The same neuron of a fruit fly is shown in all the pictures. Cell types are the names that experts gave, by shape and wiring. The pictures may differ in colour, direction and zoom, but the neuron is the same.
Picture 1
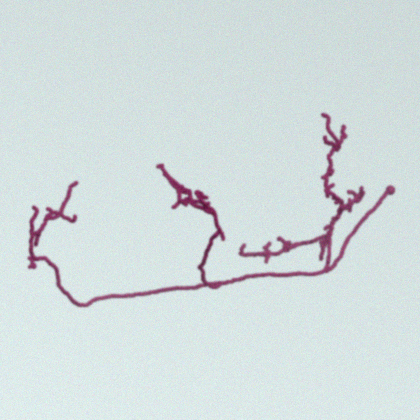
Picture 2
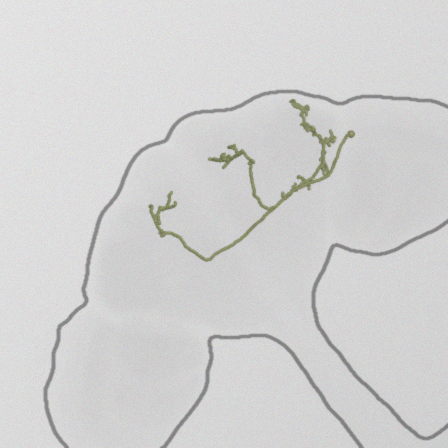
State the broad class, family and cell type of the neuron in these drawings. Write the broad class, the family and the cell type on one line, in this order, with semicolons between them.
central-brain intrinsic neuron; hemilineage VPNp1_medial; PLP187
